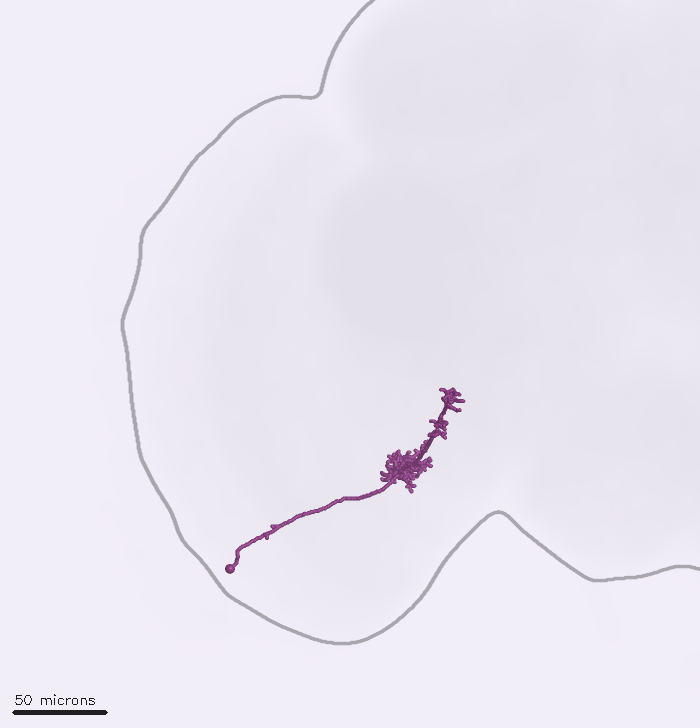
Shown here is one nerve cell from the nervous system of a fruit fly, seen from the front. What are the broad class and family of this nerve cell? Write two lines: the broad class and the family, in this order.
optic-lobe intrinsic neuron
TmY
